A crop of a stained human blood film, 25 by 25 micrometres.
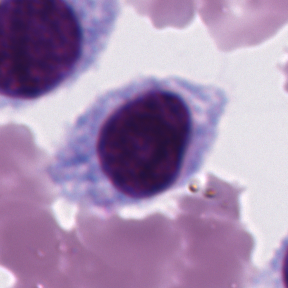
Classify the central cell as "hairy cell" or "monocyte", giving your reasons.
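Hairy cell. Nucleus oval, contour smooth and unindented, about 10 by 8 micrometres. Moderate rim of pale blue cytoplasm, widest lower left. Cytoplasm finely mottled, no distinct red-purple granules. Margin ragged, with small pointed projections at upper right.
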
